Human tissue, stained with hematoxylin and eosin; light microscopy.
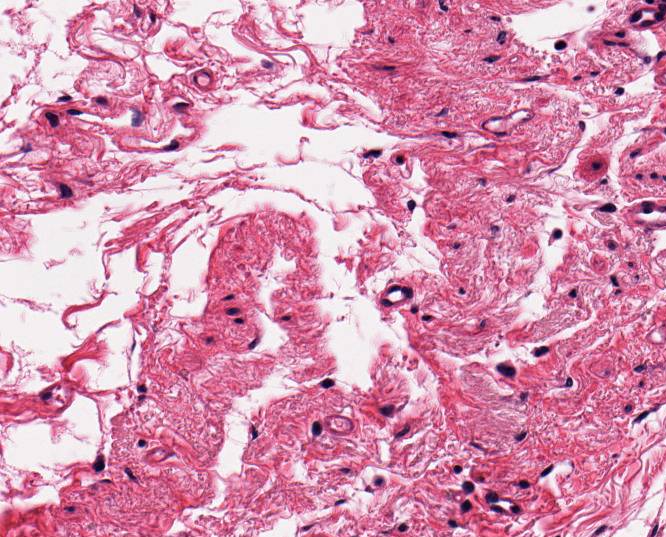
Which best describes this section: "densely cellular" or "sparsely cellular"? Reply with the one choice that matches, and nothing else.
Sparsely cellular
